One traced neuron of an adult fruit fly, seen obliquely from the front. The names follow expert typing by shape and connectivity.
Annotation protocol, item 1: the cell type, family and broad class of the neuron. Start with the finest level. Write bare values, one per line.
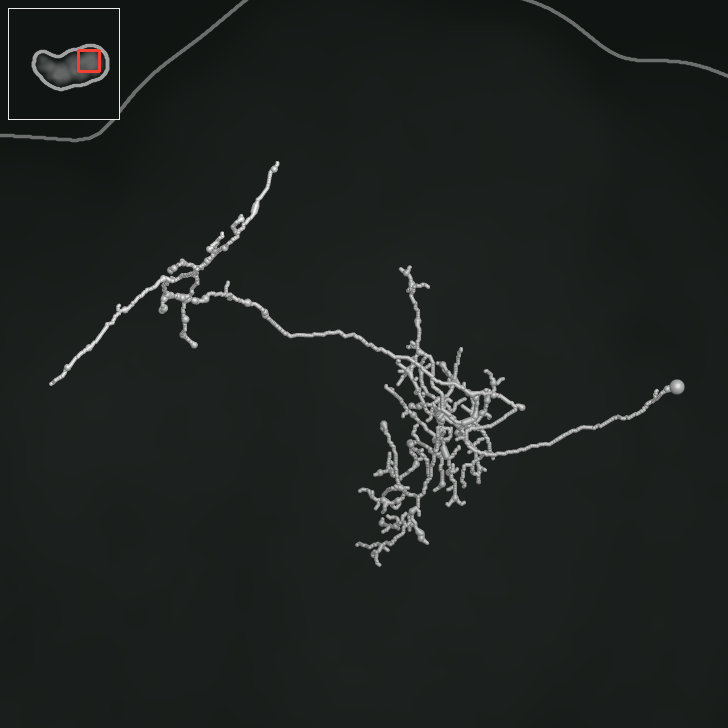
LC34
LC
visual projection neuron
